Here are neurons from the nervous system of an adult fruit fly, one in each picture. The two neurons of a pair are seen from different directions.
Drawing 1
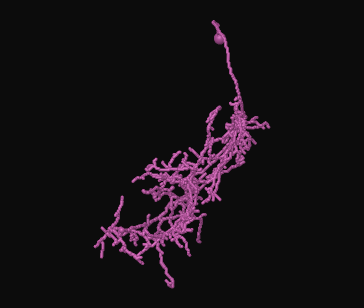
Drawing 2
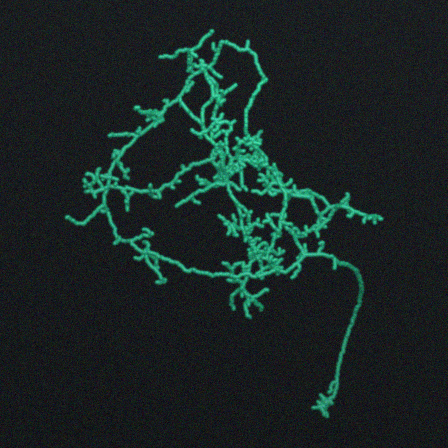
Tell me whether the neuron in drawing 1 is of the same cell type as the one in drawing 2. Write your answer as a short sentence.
They are of the same cell type.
